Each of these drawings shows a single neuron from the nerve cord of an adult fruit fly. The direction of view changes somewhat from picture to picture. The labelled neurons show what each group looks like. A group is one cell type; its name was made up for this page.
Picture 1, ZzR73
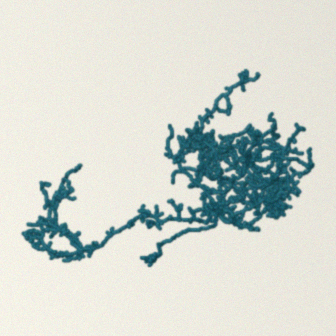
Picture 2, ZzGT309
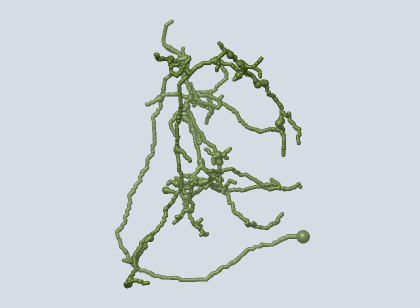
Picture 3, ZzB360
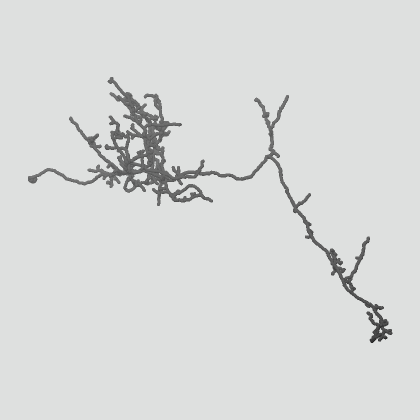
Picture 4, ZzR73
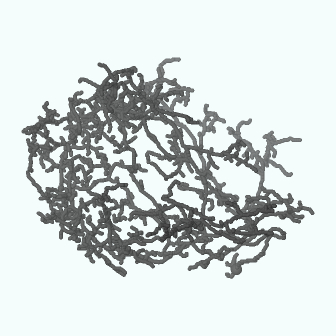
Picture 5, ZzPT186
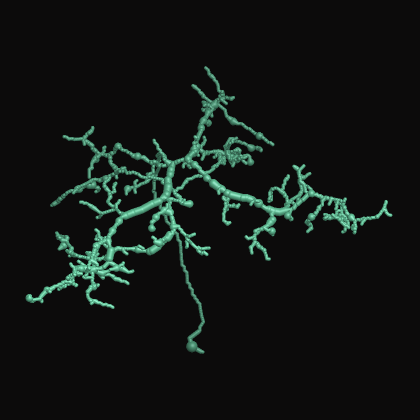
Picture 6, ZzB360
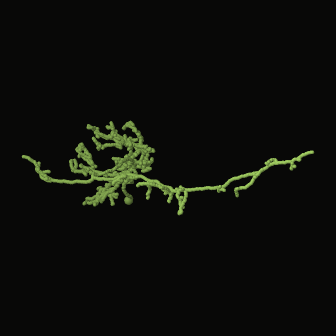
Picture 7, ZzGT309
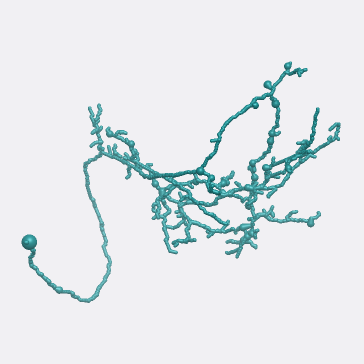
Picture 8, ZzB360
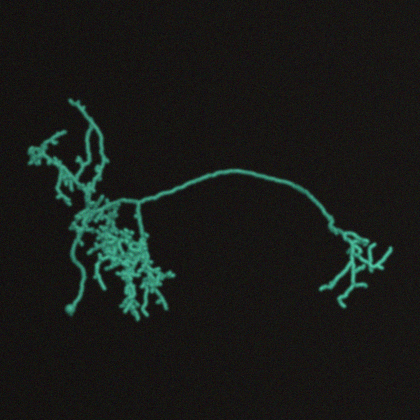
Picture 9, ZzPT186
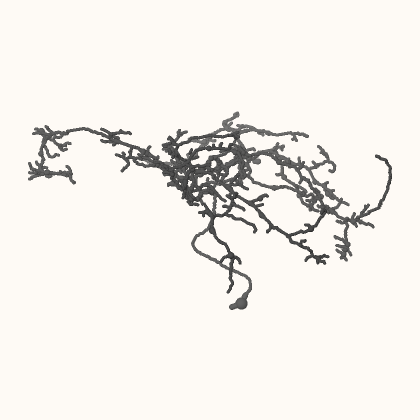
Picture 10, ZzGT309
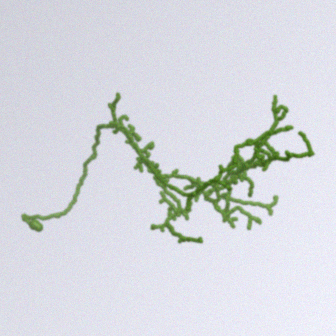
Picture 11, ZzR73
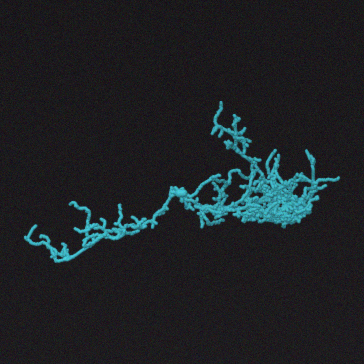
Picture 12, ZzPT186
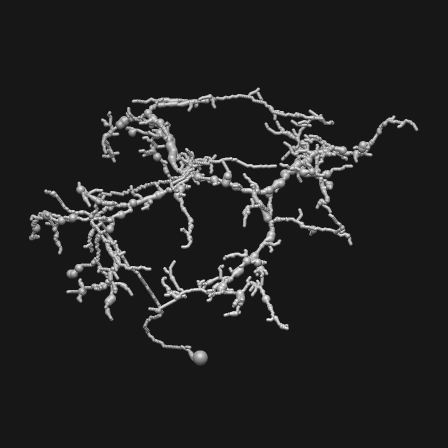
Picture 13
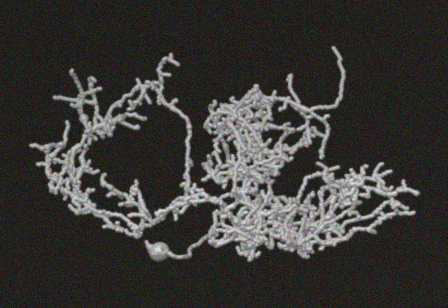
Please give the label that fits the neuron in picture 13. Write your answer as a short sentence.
It belongs to ZzR73.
